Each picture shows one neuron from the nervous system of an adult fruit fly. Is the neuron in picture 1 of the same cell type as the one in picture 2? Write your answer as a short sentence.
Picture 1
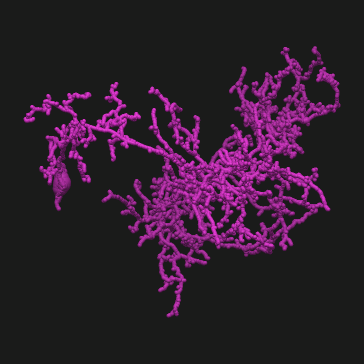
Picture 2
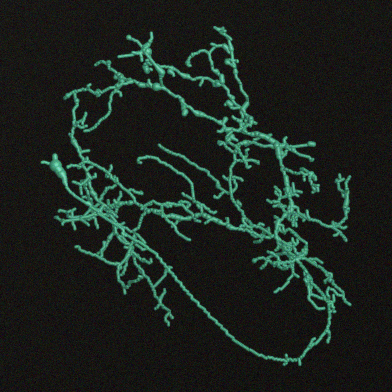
They are of different cell types.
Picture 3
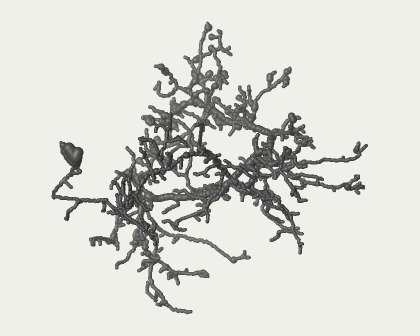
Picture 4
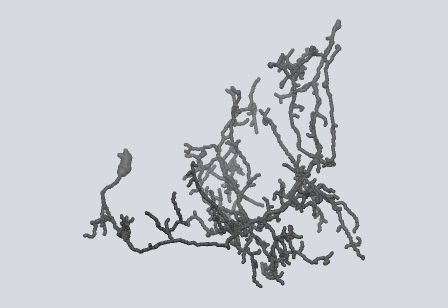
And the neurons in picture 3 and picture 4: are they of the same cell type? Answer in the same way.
They are of the same cell type.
